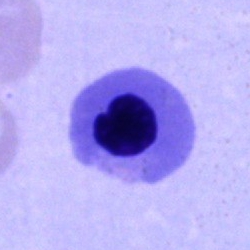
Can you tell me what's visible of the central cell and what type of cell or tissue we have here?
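Take your time and trace the edge with your eye: it is roughly round, though slightly uneven. Now move inward to the nucleus, where the chromatin is dense and very dark purple all the way through. Search it for nucleoli, and you will find none. Around it, notice that the cytoplasm is stained blue. What you are looking at is an erythroblast.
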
